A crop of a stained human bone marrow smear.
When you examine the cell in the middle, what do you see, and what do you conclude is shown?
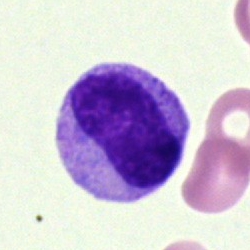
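Clumped rather than fine, the chromatin stains dark purple. The cytoplasm is pale lilac-blue, forming its widest band at the lower left of the cell. It contains no coarse granules, and no vacuoles are seen. This is a metamyelocyte.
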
